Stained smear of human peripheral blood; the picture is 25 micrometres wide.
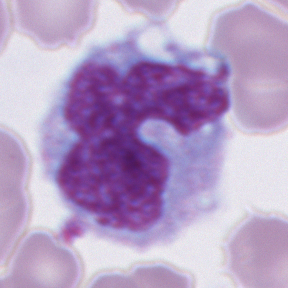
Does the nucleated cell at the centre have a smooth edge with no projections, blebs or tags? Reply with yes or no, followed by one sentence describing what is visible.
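No. The cell outline is irregular, with a ragged edge at the top.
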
